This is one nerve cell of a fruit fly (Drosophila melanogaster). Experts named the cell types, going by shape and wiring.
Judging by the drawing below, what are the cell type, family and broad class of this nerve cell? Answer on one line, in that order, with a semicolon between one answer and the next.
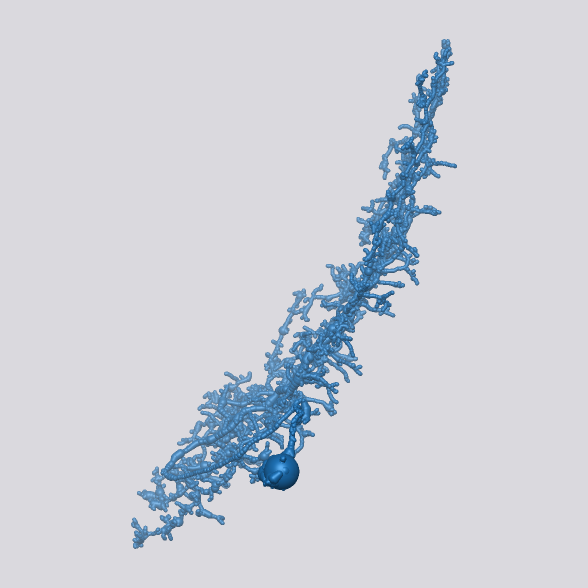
Pm7; Pm; optic-lobe intrinsic neuron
